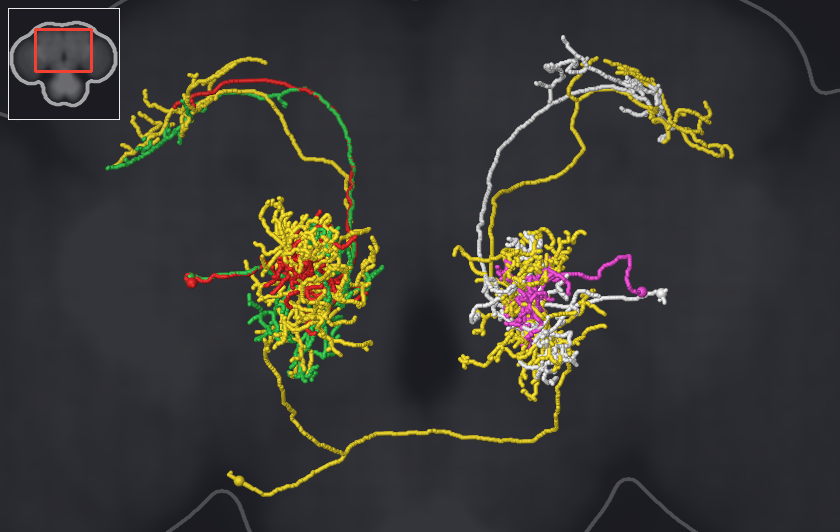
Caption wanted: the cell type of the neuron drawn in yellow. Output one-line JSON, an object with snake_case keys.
{"cell_type": "M_ilPNm90"}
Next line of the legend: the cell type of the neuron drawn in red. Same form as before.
{"cell_type": "M_lPNm11D"}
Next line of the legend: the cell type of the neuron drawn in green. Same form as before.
{"cell_type": "M_lPNm11C"}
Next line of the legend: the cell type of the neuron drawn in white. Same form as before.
{"cell_type": "M_lPNm12"}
